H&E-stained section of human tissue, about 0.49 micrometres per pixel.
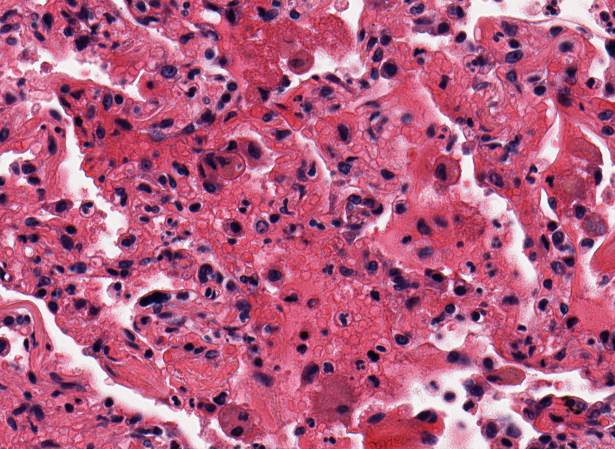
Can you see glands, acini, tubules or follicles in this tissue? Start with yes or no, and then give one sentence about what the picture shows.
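No. No glands or fat cells are seen anywhere in the field.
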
